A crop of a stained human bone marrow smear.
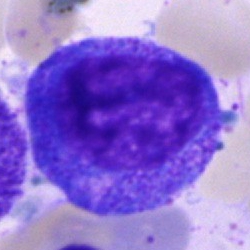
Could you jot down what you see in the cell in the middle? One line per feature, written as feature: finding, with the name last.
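Chromatin: dark purple, lighter patches between darker strands
Cytoplasm: deep blue
Cytoplasmic rim: wider below the nucleus than above it
Granules: fine, purple-red, scattered through the cytoplasm
Name: promyelocyte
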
